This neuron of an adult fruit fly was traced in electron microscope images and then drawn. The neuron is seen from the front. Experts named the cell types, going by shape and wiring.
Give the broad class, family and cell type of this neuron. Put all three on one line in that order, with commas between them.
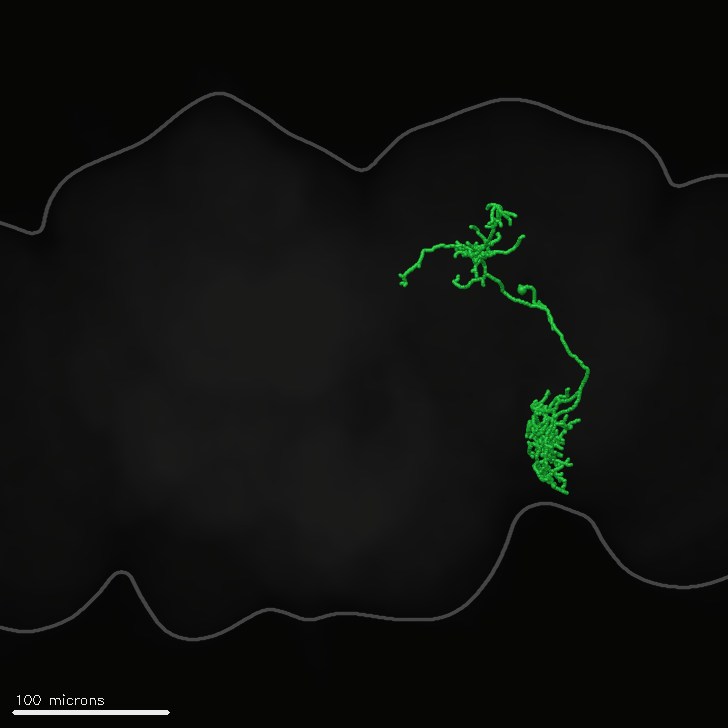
visual projection neuron, hemilineage VPNp&v1_ventral, LoVP61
